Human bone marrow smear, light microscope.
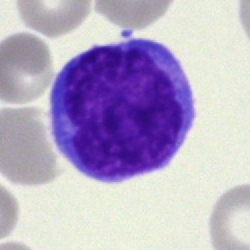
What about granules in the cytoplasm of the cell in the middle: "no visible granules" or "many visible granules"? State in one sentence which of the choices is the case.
No visible granules are present in the cytoplasm of the cell.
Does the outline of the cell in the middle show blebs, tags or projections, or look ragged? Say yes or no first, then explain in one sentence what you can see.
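No. The cell outline is roughly round and smooth.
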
